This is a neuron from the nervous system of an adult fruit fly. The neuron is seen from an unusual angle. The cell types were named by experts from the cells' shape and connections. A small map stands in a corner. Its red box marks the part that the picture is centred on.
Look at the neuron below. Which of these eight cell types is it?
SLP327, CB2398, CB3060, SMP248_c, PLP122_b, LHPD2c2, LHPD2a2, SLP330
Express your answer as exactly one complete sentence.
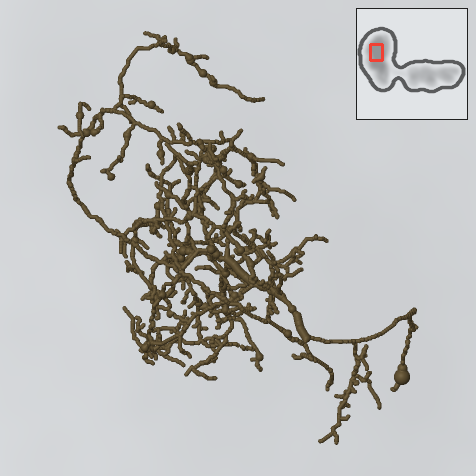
With respect to cell type, this neuron is SLP327.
